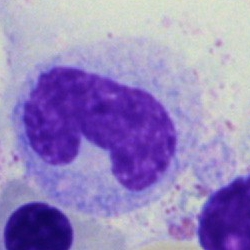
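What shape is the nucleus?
Kidney-shaped, with a deep notch on its lower side; no nucleolus stands out.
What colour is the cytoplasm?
Pale blue-grey.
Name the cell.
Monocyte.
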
